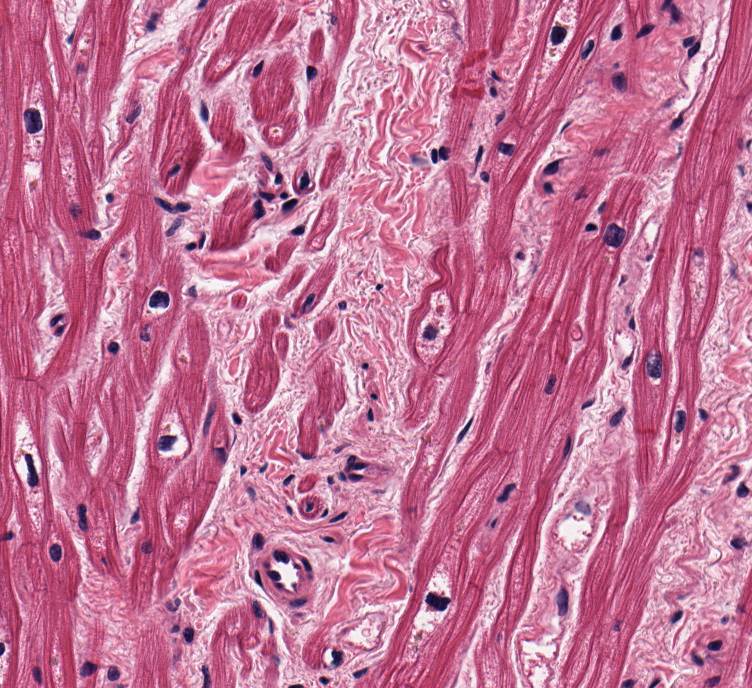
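Atrial appendage of the heart. The muscle fibres branch and join one another. A central band of loose, wavy pink collagen carries scattered small dark nuclei, and in its lower centre lies a small vessel with an open lumen. No fat cells are present in the field.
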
